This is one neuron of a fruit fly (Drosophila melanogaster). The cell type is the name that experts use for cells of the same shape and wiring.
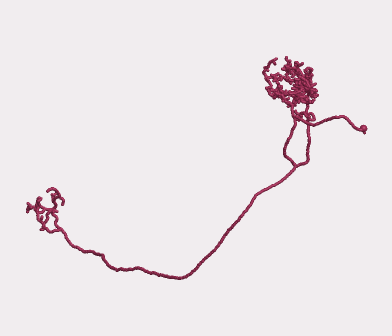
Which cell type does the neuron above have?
AVLP194_c1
